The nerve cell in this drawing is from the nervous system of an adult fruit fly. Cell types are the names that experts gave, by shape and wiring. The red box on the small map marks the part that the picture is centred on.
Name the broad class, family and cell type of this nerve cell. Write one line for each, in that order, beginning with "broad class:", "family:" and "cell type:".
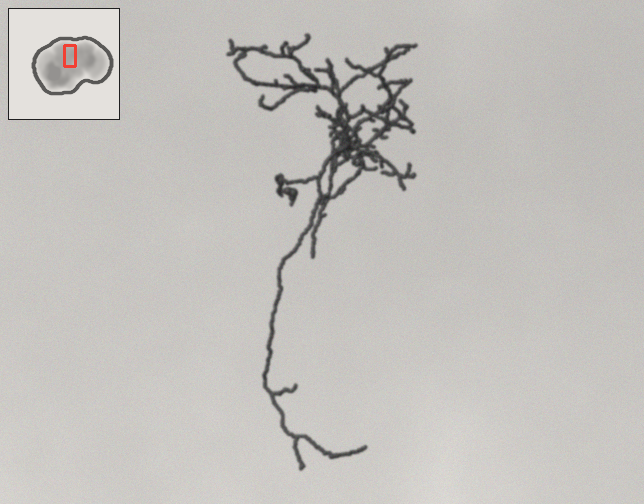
broad class: central-brain intrinsic neuron
family: hemilineage CREa2_ventral
cell type: CRE018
